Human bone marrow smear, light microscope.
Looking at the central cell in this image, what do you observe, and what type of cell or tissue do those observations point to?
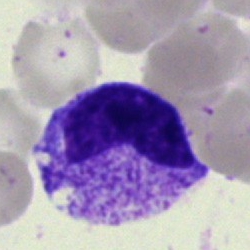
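Let me start with the outline, which is roughly round. The nucleus sits off-centre and fills the upper half of the cell; I can't make out any nucleoli in it. Fine purple granules are scattered all through the cytoplasm. This one is a band neutrophil.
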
